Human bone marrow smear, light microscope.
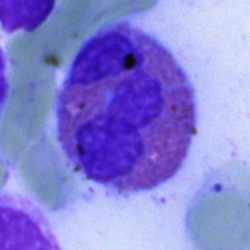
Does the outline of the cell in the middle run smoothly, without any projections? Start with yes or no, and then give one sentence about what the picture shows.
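Yes. The cell outline is round to slightly oval and smooth.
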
